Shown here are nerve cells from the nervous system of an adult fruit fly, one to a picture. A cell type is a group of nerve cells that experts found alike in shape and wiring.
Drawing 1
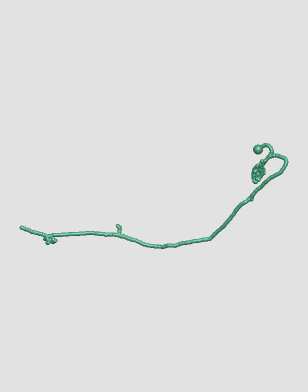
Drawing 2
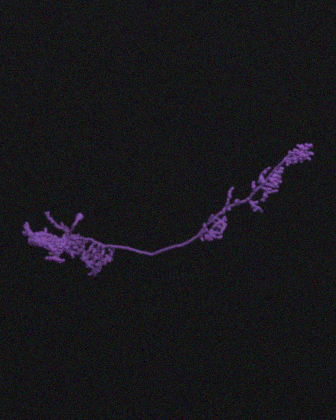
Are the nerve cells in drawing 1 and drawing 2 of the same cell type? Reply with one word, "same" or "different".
different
